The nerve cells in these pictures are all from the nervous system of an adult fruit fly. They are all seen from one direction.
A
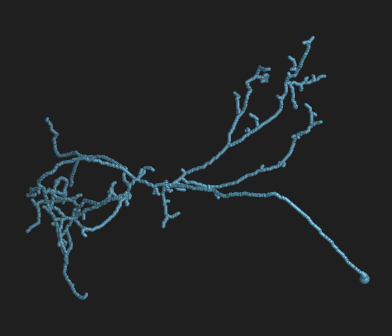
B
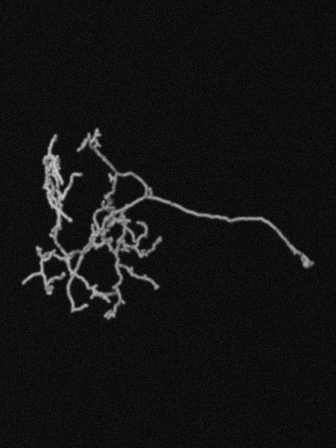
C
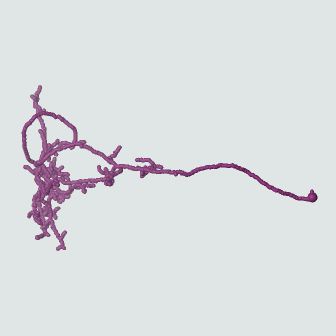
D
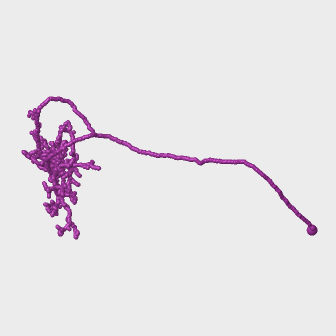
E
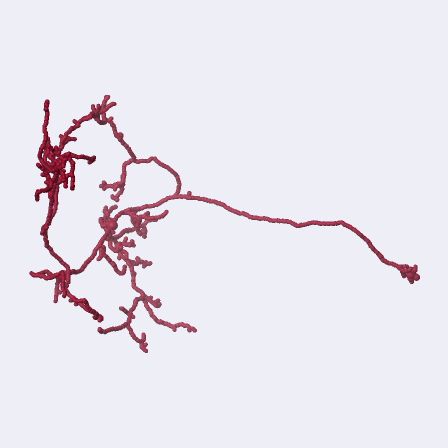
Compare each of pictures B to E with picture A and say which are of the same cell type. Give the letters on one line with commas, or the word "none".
C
